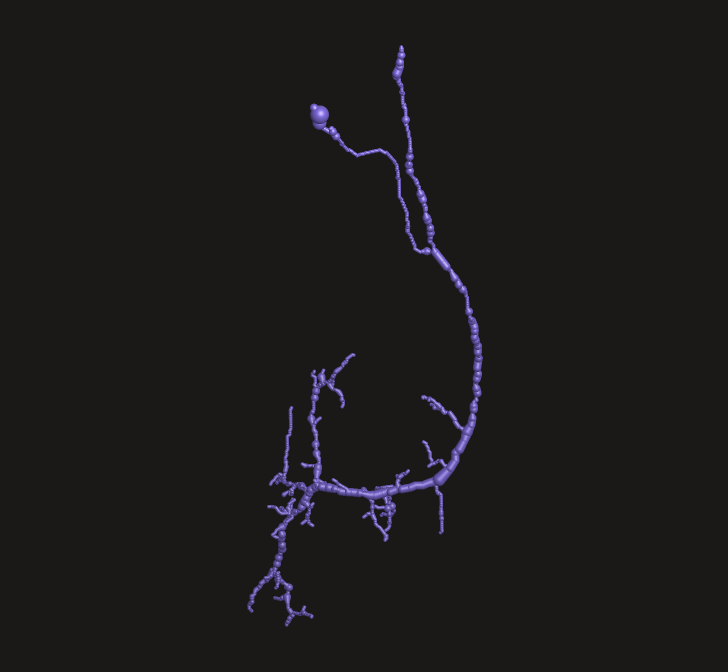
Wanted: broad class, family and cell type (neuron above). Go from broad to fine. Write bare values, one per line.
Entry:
visual centrifugal neuron
OCC
OCC02a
